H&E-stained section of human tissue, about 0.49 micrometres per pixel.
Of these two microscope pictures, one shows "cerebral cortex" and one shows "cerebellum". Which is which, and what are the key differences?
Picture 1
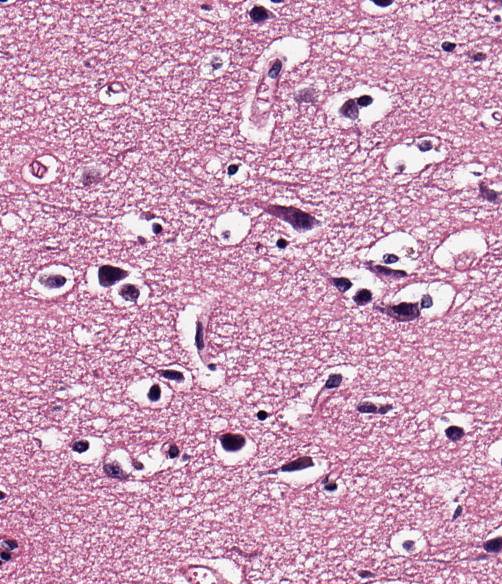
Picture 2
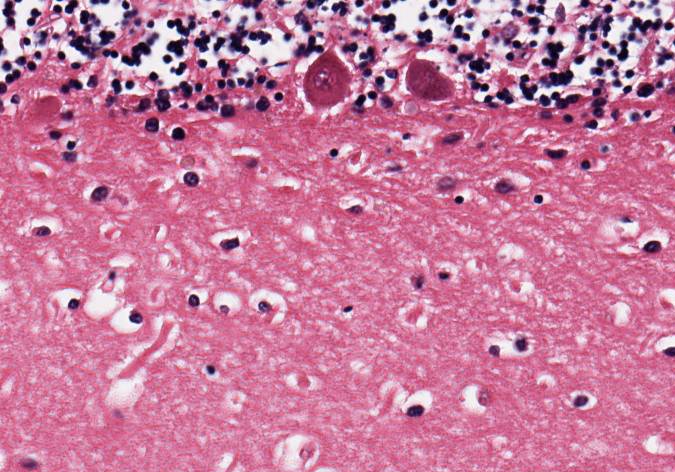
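The first picture is cerebral cortex; the second is cerebellum. Cerebral cortex here is a uniform pink, finely fibrillary neuropil with single cells scattered evenly through it and no organised units. Several neurons have angular, darkly stained bodies with tapering processes, one lying just right of centre in the upper half. Many small, round, dark nuclei without visible cytoplasm are scattered across it, and a thin elongated capillary runs obliquely in the upper centre, with a curved one near the middle. The cerebellum, in contrast, is layered: a narrow band of densely packed, small, round, darkly staining nuclei with very little visible cytoplasm runs across the top. Below it, a broad, pale pink, sparsely cellular layer of finely fibrillary neuropil fills most of the field. The Purkinje cell bodies are rounded to flask-shaped and stain a deeper pink than that lower layer.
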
